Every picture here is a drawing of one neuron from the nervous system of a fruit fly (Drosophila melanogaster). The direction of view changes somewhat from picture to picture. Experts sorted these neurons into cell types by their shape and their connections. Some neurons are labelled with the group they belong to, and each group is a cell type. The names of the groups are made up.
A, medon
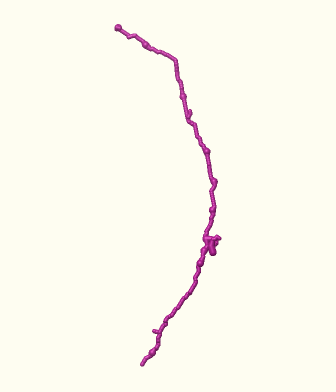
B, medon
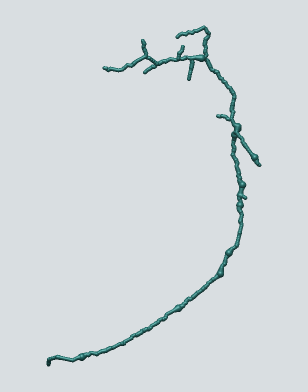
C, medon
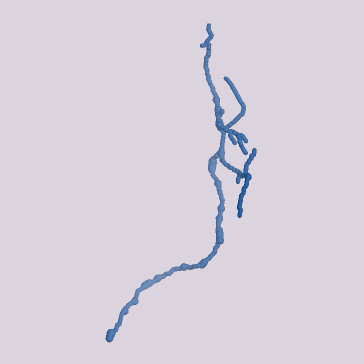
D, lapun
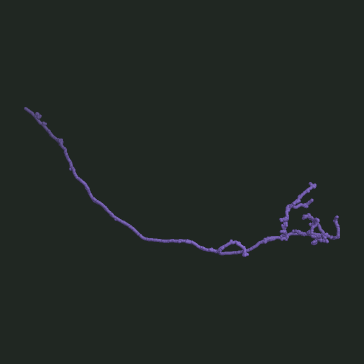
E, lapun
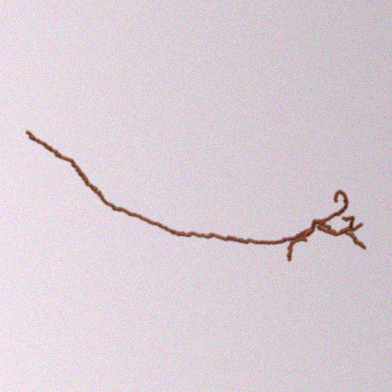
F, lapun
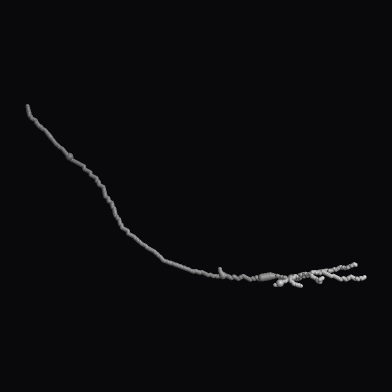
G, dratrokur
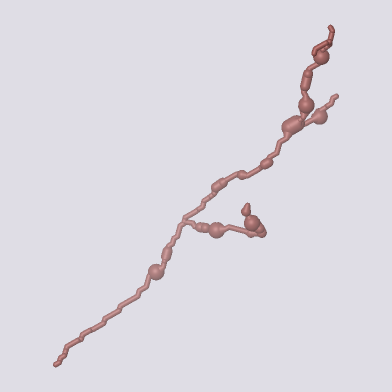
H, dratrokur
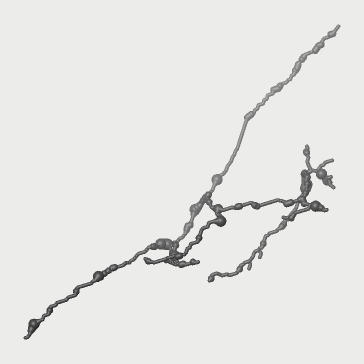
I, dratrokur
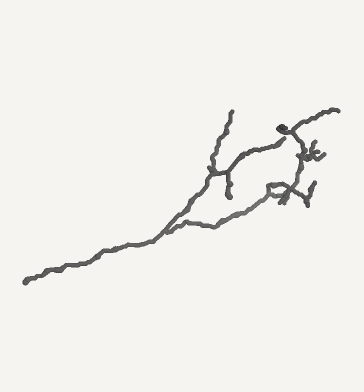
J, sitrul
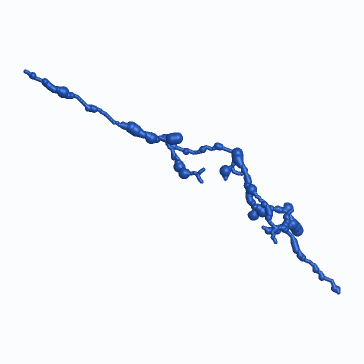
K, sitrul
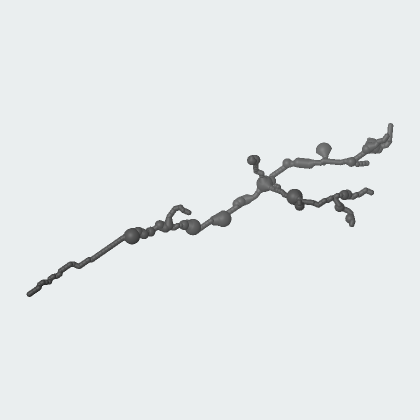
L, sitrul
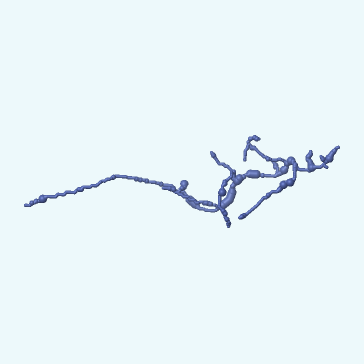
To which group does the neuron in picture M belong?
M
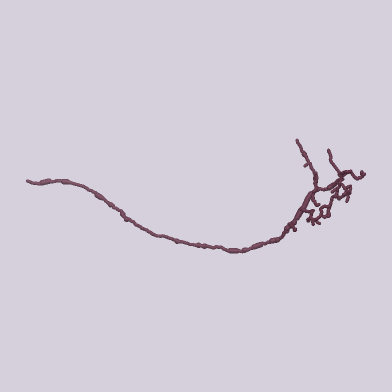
lapun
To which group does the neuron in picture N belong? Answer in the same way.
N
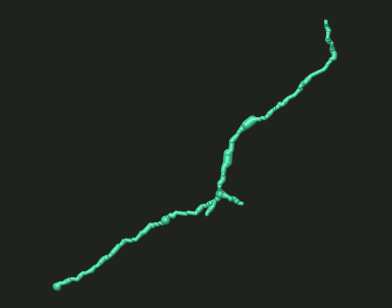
dratrokur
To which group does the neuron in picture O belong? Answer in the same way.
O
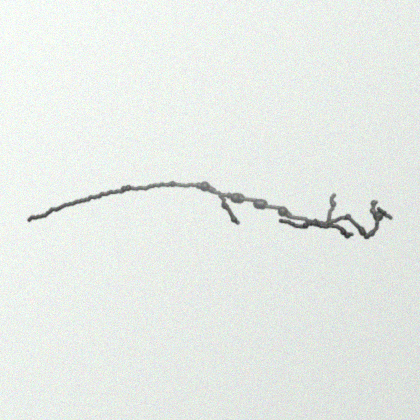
sitrul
